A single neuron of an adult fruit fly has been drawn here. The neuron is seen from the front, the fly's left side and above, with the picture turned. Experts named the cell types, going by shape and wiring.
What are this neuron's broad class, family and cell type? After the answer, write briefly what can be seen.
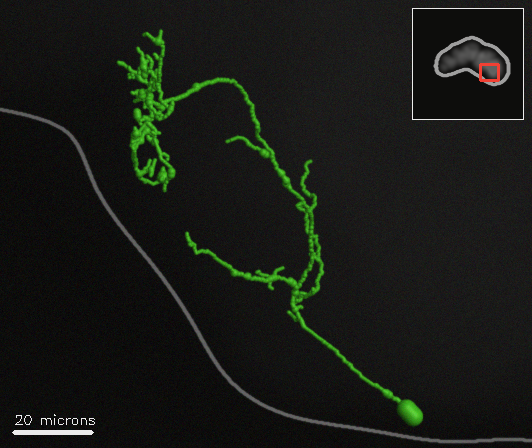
Its broad class is central-brain intrinsic neuron. The family is hemilineage SLPpl1. The cell type is SMP223. The cell body is at the lower right of the picture. By the scale bar it is about 100 microns tall in this view. The picture shows dozens of branch ends.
